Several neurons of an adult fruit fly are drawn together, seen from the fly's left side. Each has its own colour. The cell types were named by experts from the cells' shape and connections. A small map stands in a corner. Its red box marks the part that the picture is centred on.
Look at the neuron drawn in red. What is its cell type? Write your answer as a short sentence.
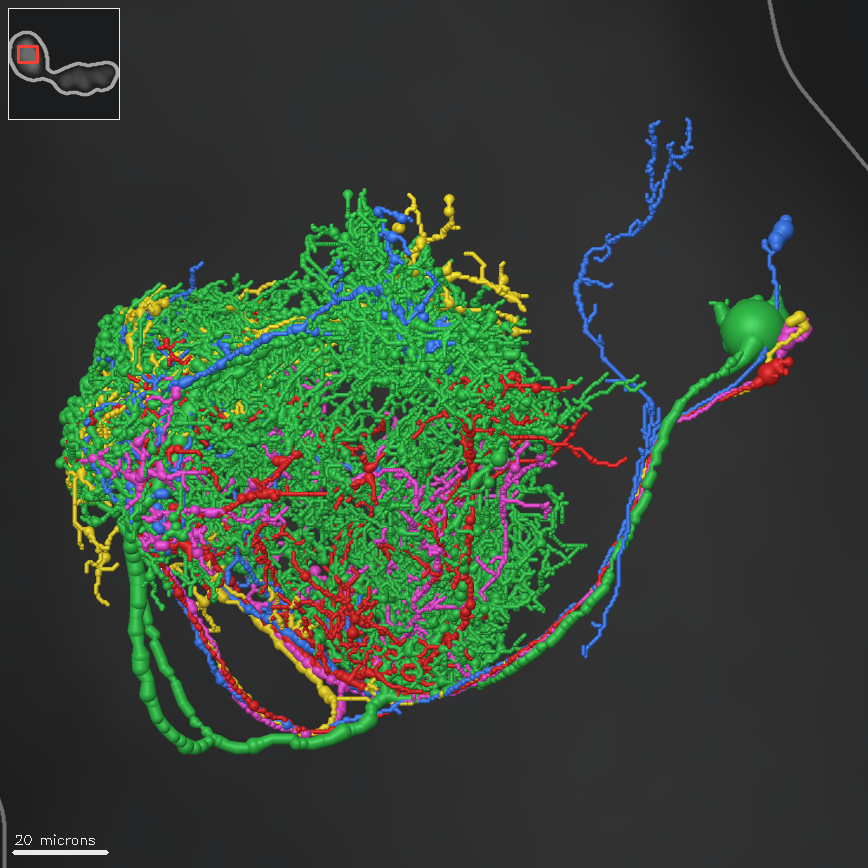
The cell type is AVLP551.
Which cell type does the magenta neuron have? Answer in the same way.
The cell type is CB3863.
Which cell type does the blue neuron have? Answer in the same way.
The cell type is AVLP541.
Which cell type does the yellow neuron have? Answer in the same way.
The cell type is CB1714.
